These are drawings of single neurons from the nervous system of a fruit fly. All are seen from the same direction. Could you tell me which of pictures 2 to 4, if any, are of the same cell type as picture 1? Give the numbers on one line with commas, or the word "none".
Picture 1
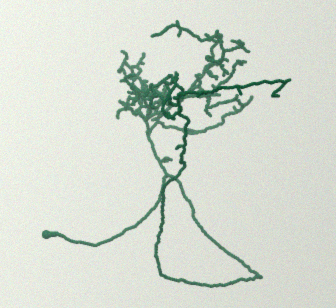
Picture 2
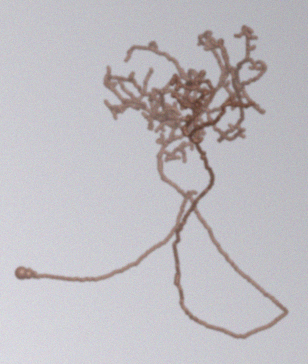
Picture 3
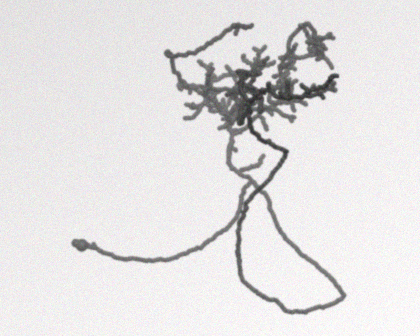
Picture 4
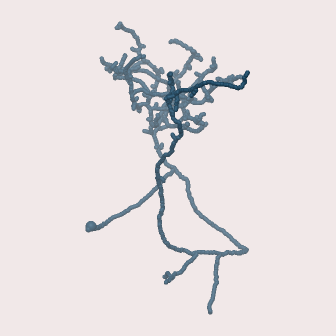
2, 3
